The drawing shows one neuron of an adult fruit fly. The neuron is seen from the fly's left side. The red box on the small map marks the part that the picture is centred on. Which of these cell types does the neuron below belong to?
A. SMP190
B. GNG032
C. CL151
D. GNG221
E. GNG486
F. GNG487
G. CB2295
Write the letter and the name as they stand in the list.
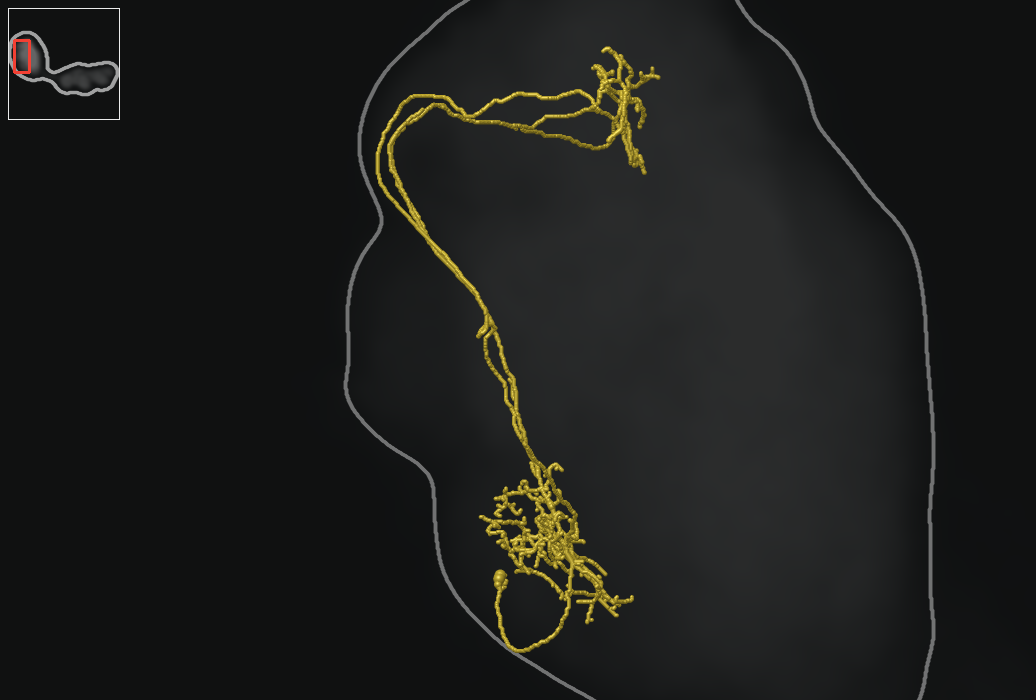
F. GNG487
